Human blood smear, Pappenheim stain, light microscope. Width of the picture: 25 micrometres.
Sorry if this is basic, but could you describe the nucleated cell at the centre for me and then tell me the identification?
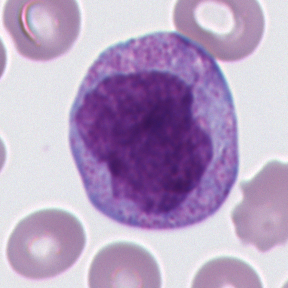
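About 16 micrometres across, this one is roughly 2.5 times as wide as a red cell that lies whole in view. Its nucleus takes up about 50% of the cell's area and has an irregular outline, with a step-like notch on the lower left side. The chromatin is dark purple and mottled, denser in patches at the centre. Around it the cytoplasm is pale lilac, faintly bluish along the cell edge, with fine reddish-purple granules scattered all through it. It's an atypical promyelocyte.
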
